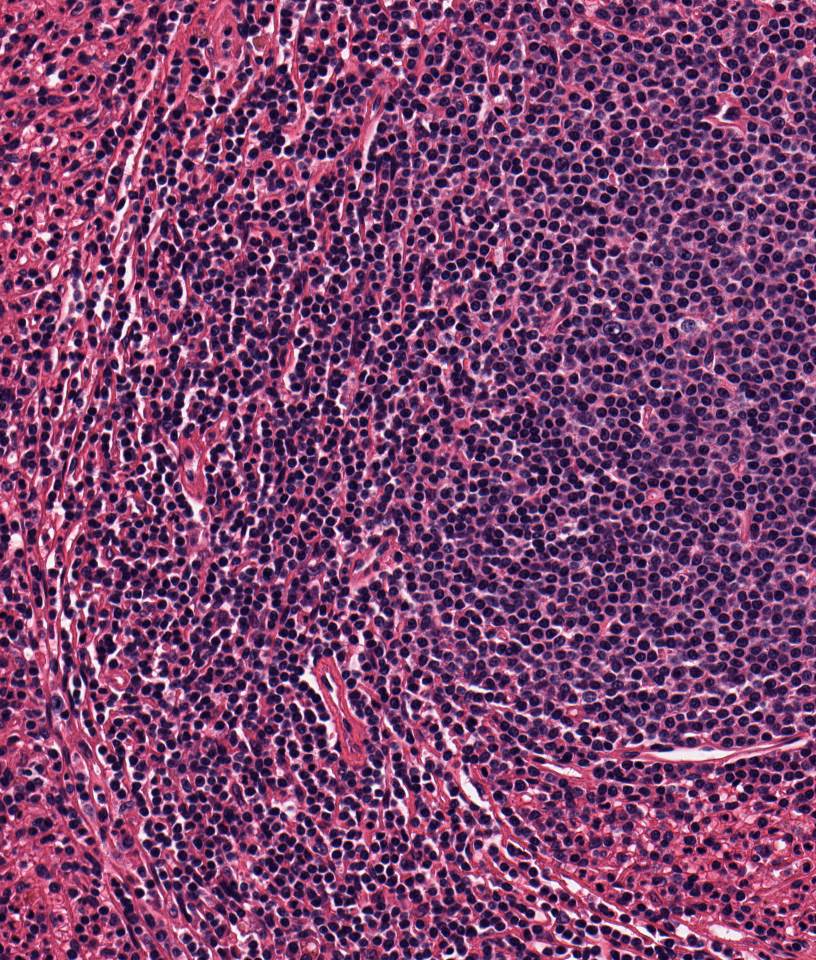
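Spleen (H&E). Most cells here are lymphocytes, with round, dark-staining nuclei and very scant cytoplasm. In the upper right, a rounded, paler zone contains somewhat larger cells with more open nuclei. A thin-walled vessel with a slit-like lumen crosses the lower right horizontally. No fat cells are present in the field.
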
